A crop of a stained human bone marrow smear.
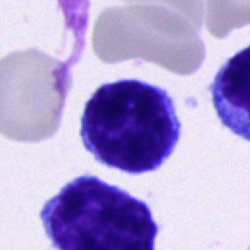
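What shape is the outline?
Round.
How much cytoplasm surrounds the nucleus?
So little that hardly any rim shows.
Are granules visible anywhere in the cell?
None are.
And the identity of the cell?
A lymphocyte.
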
